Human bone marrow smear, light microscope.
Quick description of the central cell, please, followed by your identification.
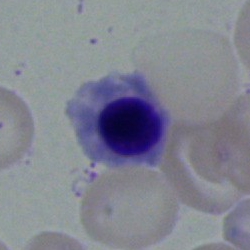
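The nucleus is placed off-centre, toward the right side of the cell, and contains no nucleoli that can be seen. Pale greyish-blue cytoplasm forms a moderate rim, widest on the left, without distinct granules. This cell is an erythroblast.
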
